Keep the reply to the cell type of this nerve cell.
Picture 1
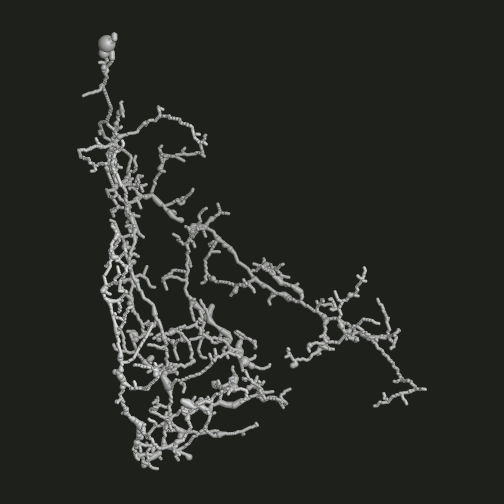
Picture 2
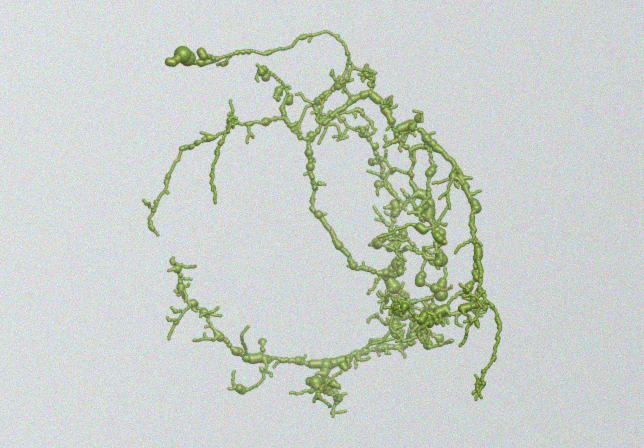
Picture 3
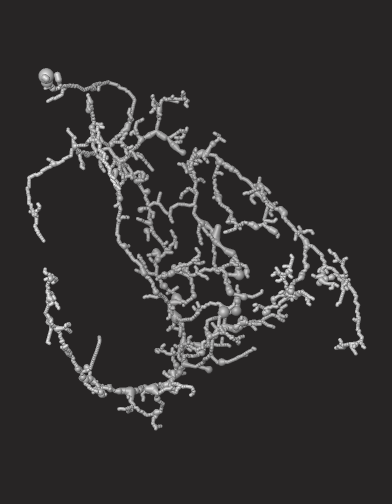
IN19A048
